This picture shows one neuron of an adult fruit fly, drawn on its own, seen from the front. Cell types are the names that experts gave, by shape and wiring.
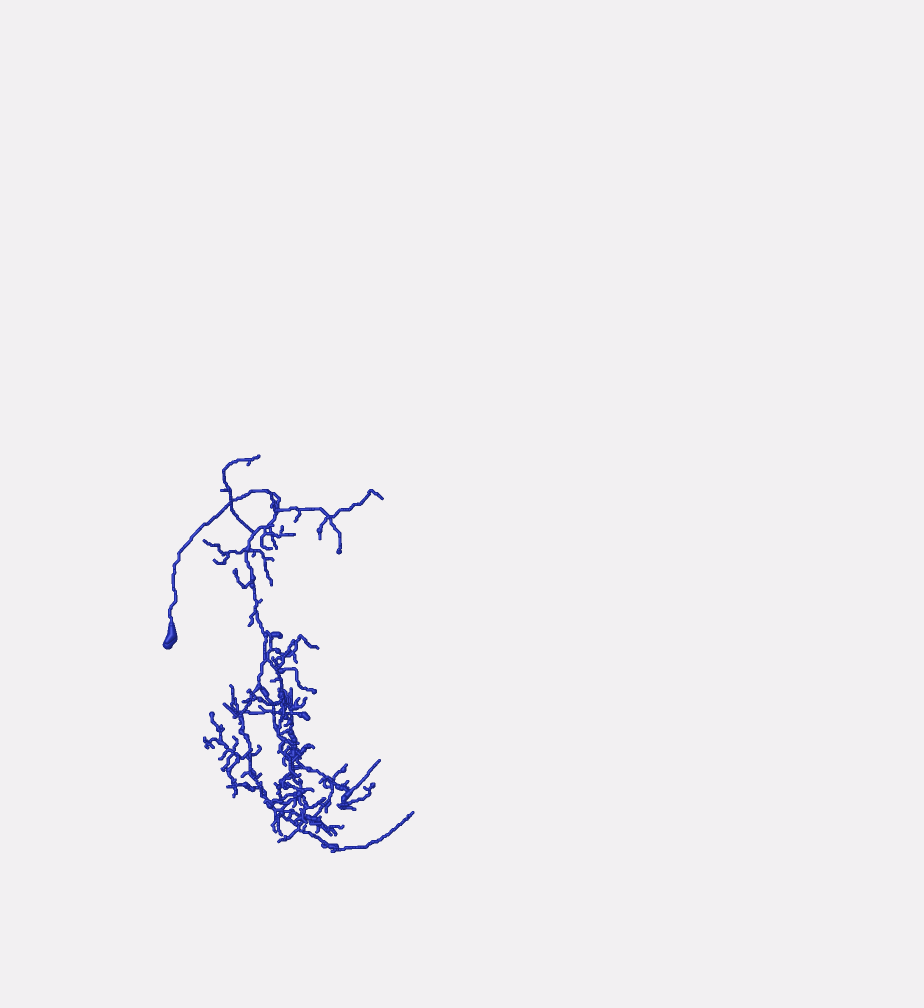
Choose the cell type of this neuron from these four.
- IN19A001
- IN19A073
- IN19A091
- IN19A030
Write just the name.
IN19A073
